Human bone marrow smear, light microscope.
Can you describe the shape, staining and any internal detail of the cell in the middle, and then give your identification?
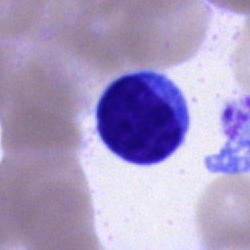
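Very little cytoplasm here, a thin rim around the nucleus at most. The chromatin is dense and stains dark blue-purple, no granules are visible, and the outline is round and smooth. It's a lymphocyte.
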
